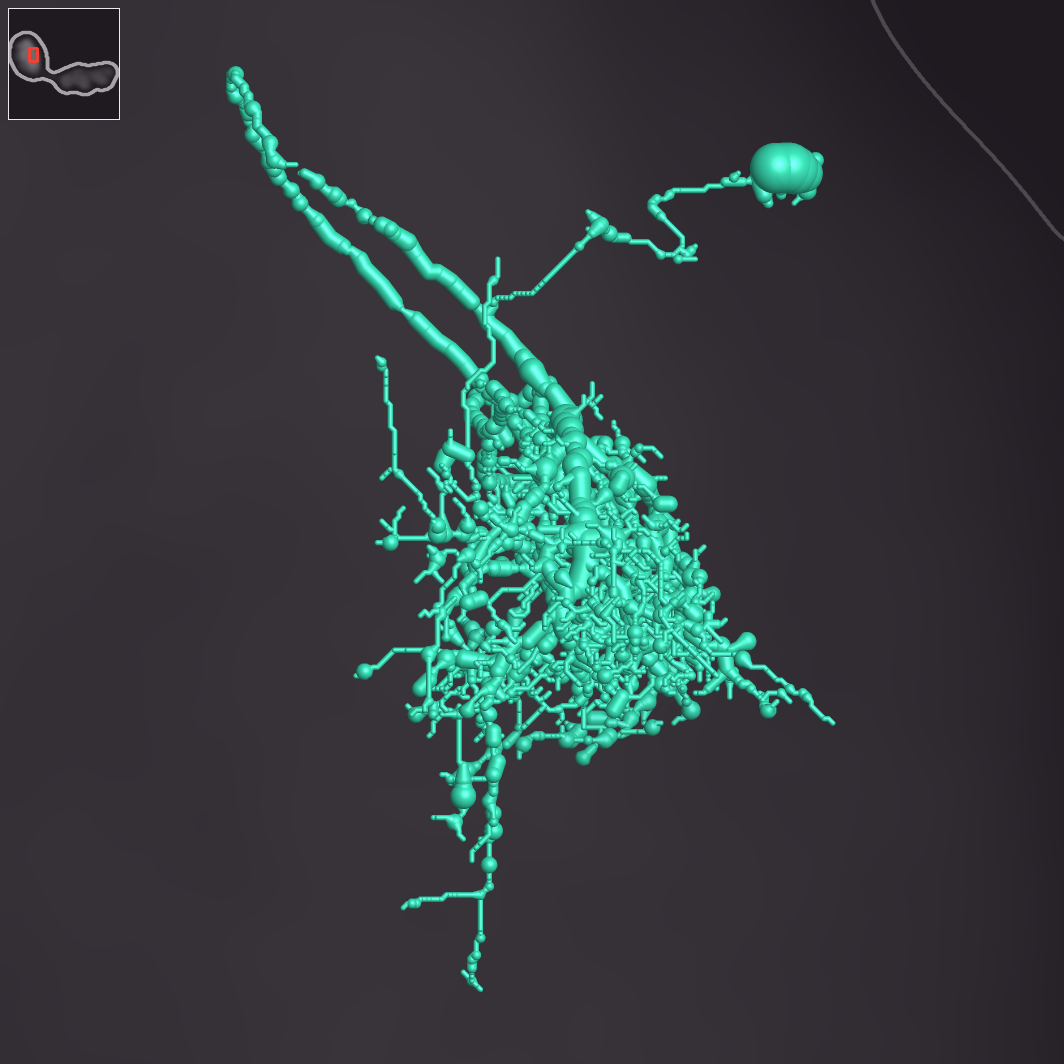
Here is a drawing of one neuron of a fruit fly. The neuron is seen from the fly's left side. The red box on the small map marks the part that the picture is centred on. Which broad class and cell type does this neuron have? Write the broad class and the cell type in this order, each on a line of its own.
central-brain intrinsic neuron
PLP248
